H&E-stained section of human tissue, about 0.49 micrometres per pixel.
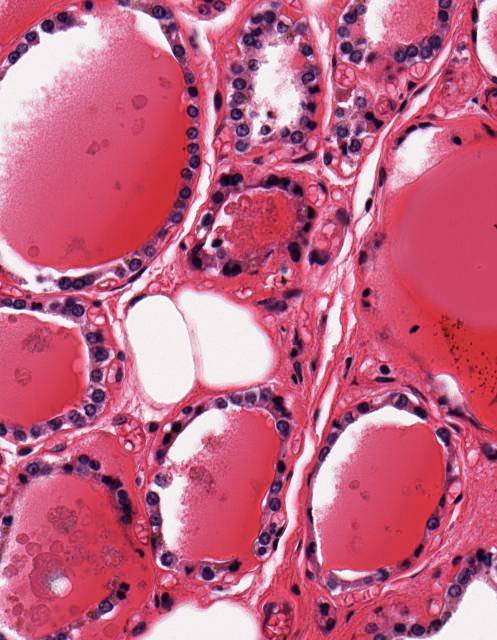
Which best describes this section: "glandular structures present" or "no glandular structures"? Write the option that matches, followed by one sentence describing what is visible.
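Glandular structures present. The field is made up of closely packed round to oval follicles of clearly varying size.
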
